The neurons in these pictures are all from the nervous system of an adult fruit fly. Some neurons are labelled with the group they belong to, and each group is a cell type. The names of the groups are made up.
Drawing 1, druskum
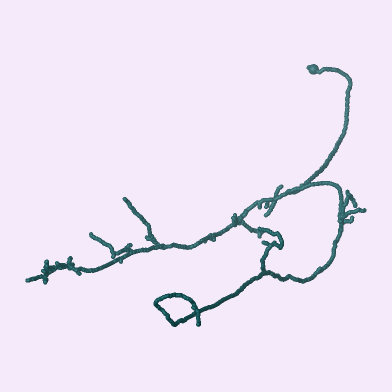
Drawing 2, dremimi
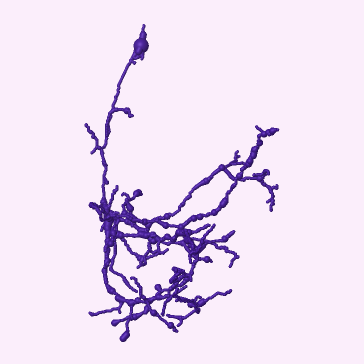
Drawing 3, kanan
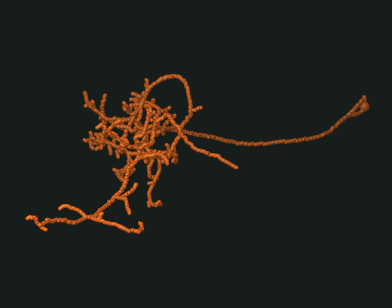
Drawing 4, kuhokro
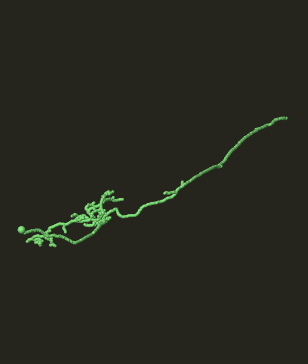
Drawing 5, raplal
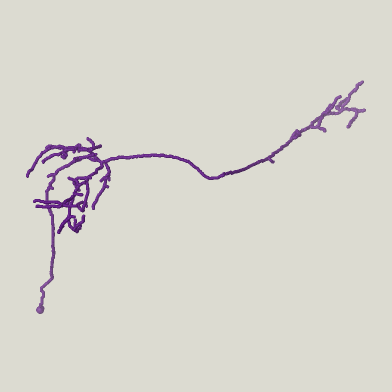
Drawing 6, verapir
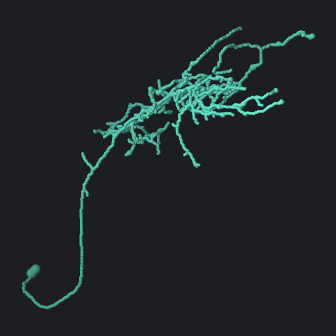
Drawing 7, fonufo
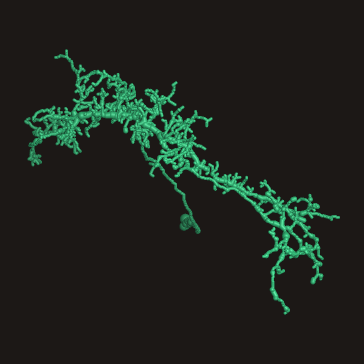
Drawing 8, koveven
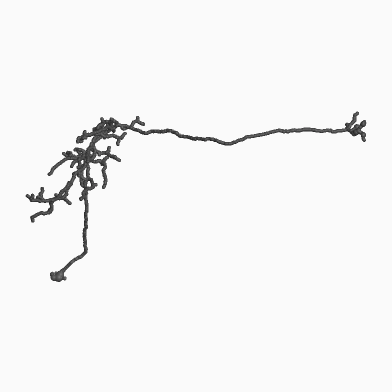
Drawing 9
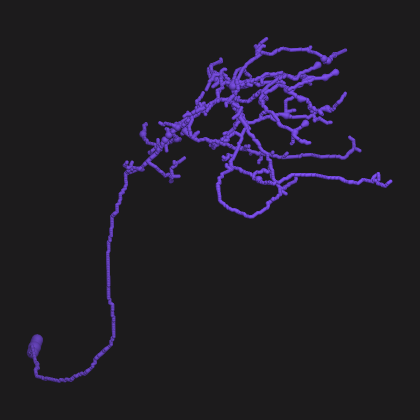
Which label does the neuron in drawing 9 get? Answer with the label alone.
verapir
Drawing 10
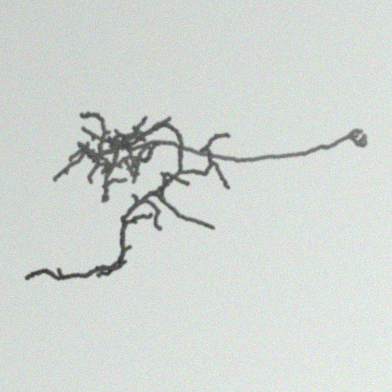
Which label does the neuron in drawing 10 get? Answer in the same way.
kanan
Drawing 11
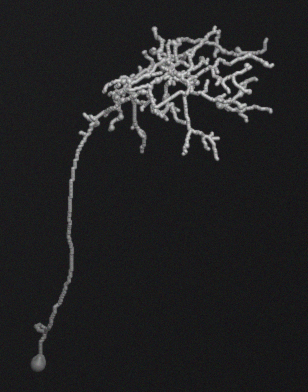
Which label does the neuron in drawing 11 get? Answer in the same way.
verapir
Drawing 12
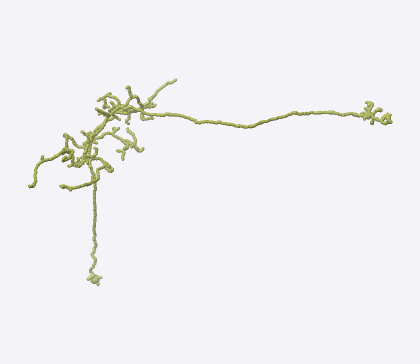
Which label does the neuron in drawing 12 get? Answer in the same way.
koveven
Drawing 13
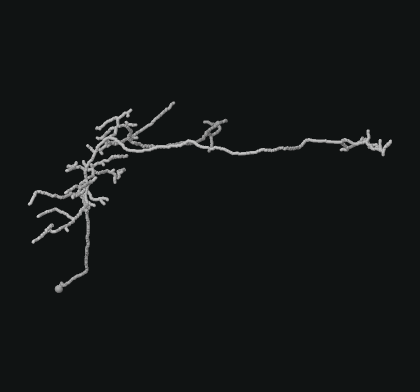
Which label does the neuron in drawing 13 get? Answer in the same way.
koveven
